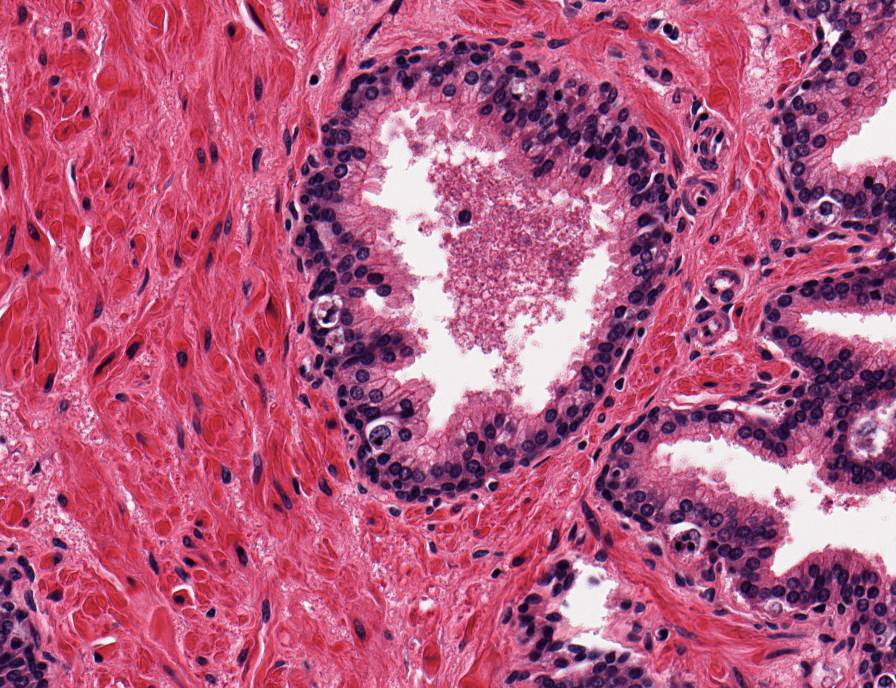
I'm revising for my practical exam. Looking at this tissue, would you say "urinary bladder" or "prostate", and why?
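I'd call this prostate. The central gland is lined by columnar cells, pale pink cytoplasm facing the lumen, dark round nuclei basal, over a row of darker outer nuclei, so two layers.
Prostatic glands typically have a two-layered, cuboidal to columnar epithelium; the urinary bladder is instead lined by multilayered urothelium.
The nuclei are small, round and fairly uniform; a few cells show a clear halo around a small nucleus.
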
